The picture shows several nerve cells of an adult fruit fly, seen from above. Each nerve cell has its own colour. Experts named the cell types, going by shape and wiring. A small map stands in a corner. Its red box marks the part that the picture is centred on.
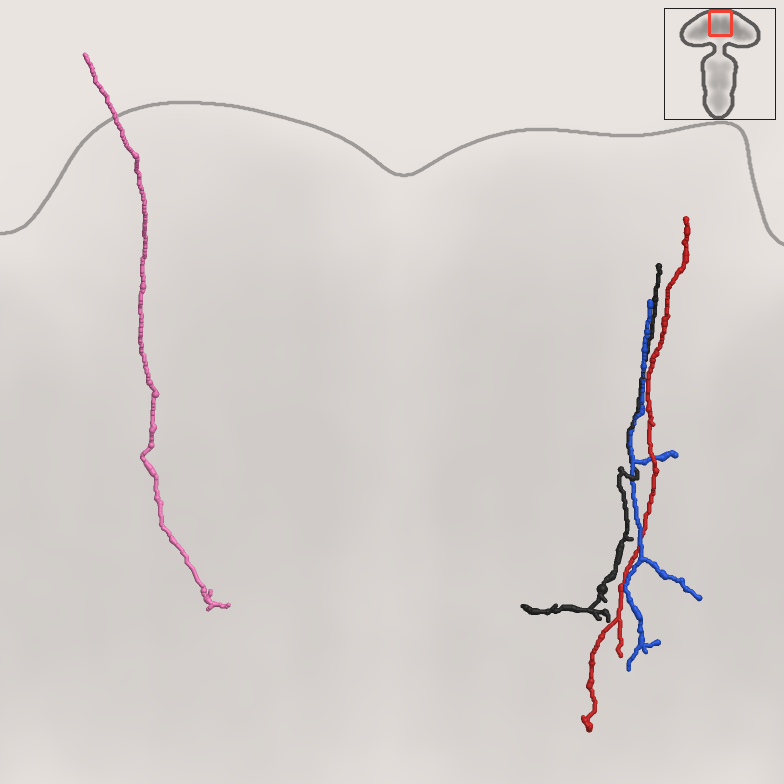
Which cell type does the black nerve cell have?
JO-ED1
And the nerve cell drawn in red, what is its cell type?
JO-DP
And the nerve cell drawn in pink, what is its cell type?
JO-CM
